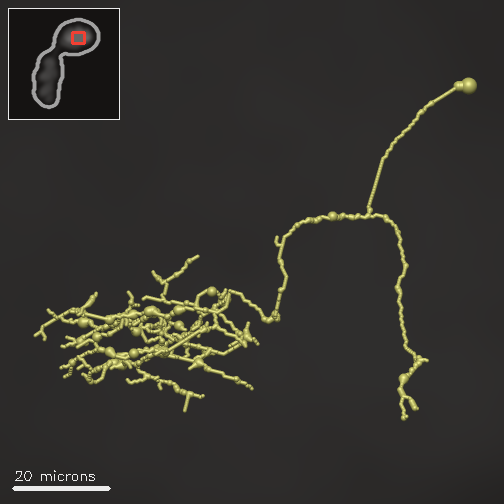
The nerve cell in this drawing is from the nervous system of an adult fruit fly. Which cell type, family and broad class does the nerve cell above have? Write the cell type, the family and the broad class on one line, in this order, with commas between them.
LC20a, LC, visual projection neuron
